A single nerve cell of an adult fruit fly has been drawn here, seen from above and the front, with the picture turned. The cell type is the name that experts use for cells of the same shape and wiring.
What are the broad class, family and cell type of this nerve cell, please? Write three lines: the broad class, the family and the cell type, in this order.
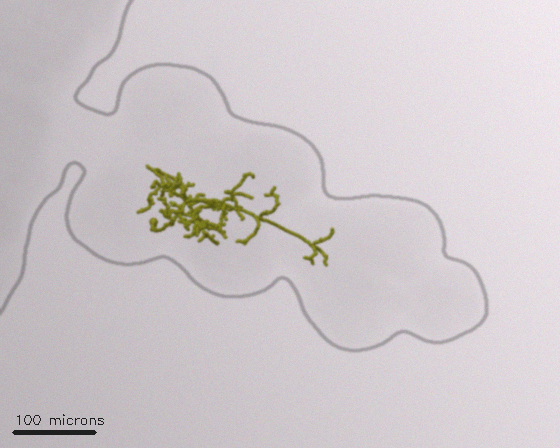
nerve-cord intrinsic neuron
hemilineage 12A
IN12A053_c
